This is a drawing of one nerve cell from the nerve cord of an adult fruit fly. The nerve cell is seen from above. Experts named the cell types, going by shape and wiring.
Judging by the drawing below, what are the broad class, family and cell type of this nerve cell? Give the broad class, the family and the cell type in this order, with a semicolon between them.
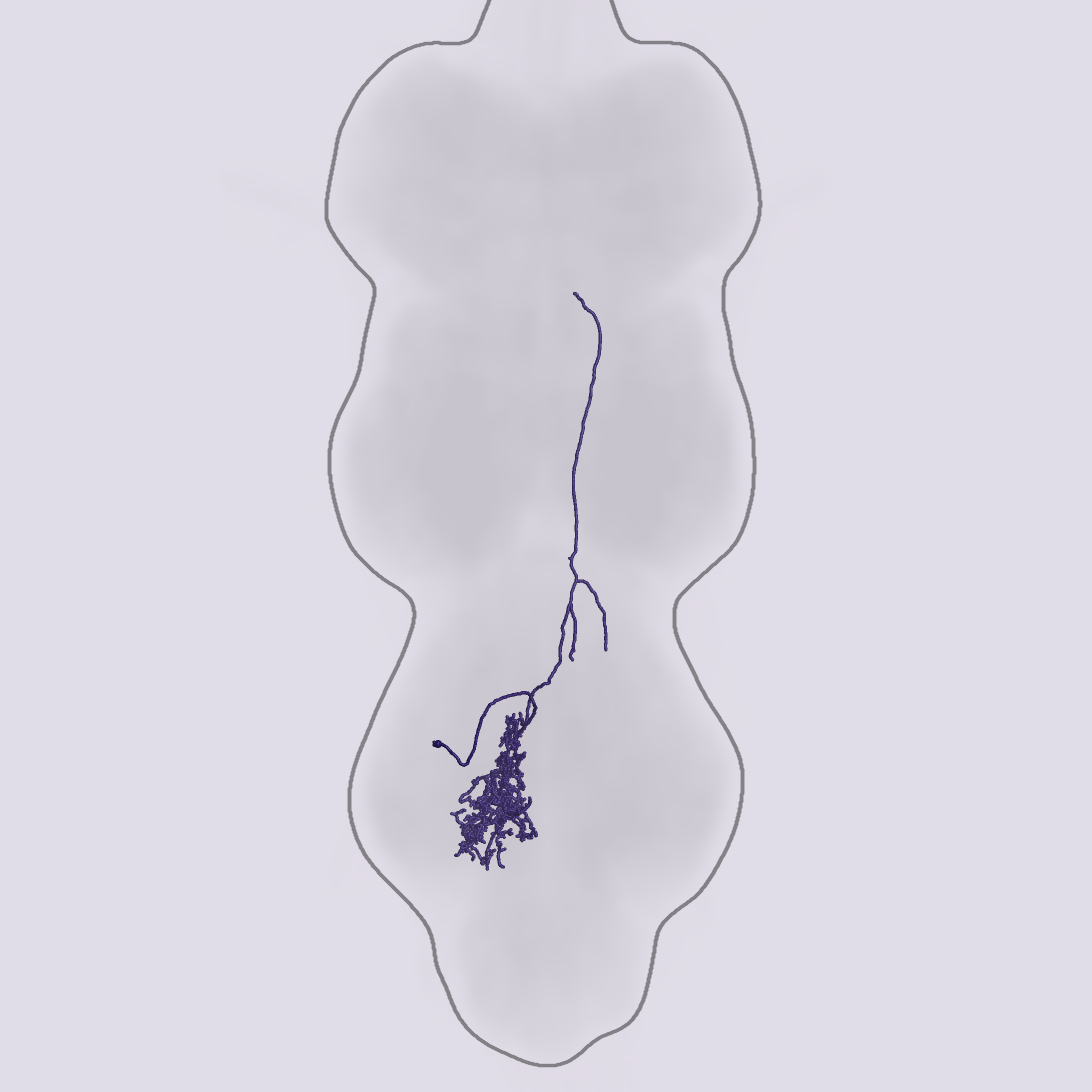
nerve-cord intrinsic neuron; hemilineage 23B; IN23B054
